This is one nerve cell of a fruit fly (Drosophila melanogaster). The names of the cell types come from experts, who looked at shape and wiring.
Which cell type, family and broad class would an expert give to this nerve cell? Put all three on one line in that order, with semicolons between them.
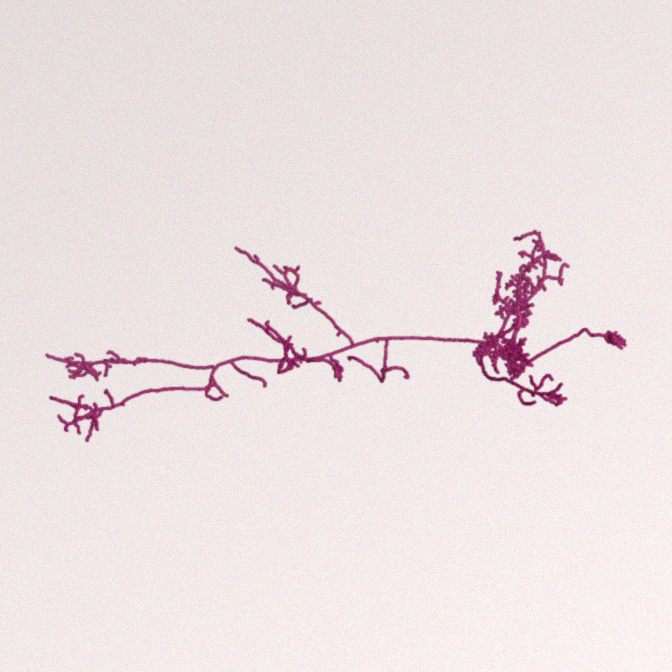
IN07B002; hemilineage 07B; nerve-cord intrinsic neuron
